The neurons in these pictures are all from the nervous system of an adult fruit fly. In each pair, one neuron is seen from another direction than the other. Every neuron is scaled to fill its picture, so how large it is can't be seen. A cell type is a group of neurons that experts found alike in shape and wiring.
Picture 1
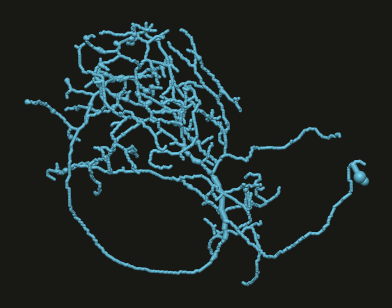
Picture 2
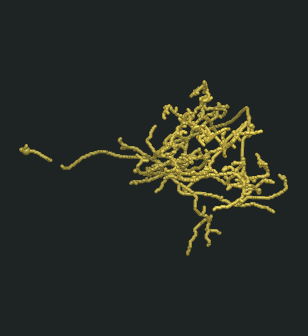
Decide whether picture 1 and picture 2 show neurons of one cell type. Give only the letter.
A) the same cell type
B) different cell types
B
